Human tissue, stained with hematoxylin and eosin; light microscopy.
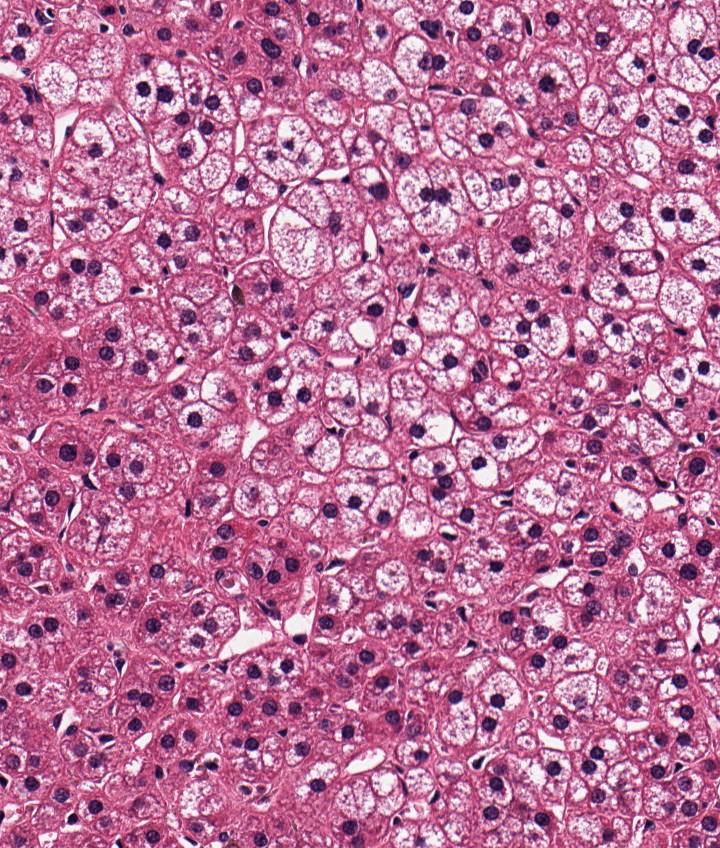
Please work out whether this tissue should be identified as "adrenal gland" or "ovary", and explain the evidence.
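This is adrenal gland.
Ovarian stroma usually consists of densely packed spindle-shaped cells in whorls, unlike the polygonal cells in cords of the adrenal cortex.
Here many cells have pale, clear cytoplasm crossed by fine wispy pink strands, each outlined by a sharp, thin pink border, which sets them apart from such stroma. Cells with two nuclei are scattered throughout.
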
